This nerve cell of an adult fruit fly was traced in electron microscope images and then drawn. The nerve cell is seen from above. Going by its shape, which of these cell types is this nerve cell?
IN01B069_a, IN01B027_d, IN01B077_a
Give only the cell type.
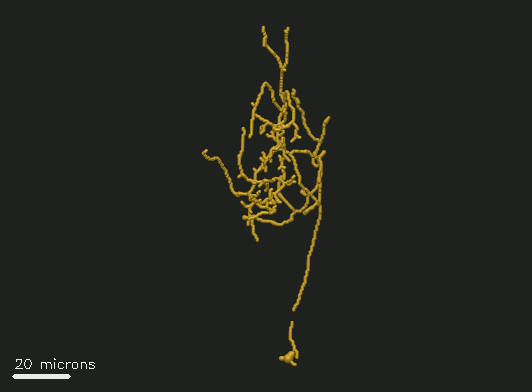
IN01B077_a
